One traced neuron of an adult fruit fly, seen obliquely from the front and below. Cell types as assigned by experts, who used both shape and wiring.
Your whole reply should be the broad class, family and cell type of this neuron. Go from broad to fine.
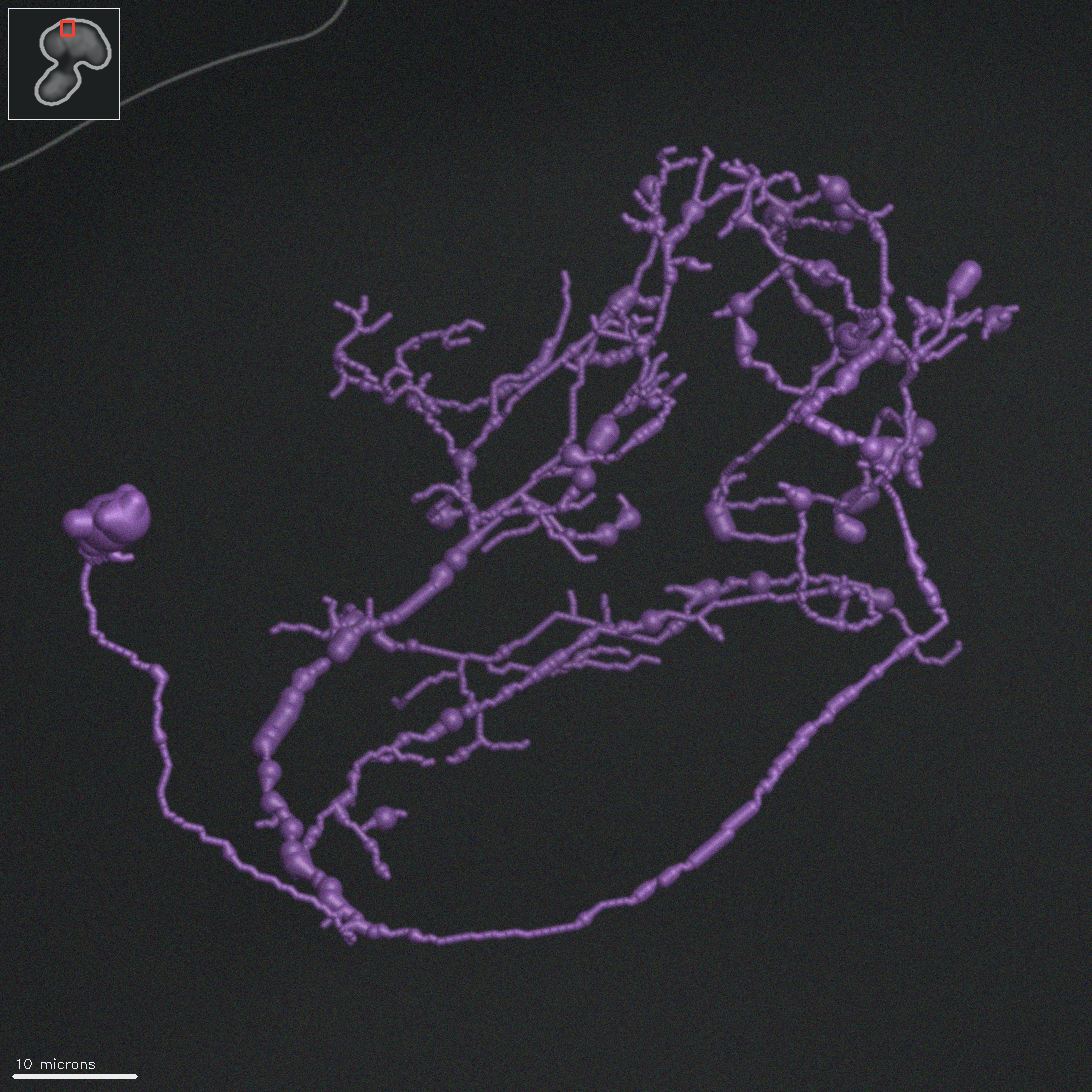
central-brain intrinsic neuron; hemilineage SLPal2; SLP044_d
